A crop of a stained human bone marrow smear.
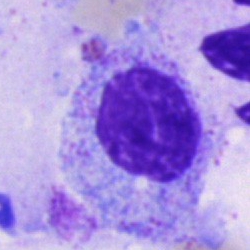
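Myelocyte, the cell in the middle of this stained bone marrow smear. You'll see a roughly round outline, slightly ragged at the edge, and a nucleus pushed off-centre toward the upper right. Its chromatin is dense and dark purple, with no distinct nucleolus.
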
